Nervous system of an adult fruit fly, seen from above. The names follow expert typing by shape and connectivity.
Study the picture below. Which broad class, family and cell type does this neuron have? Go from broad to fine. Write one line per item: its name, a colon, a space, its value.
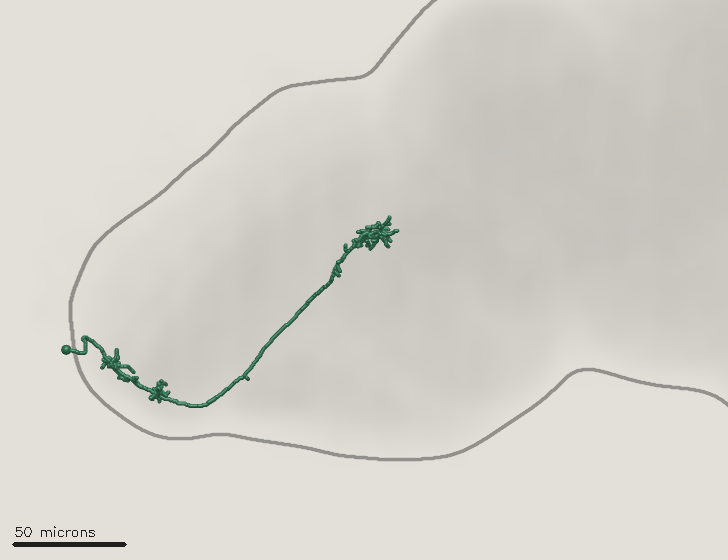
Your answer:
broad class: optic-lobe intrinsic neuron
family: Tm
cell type: Tm5Y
